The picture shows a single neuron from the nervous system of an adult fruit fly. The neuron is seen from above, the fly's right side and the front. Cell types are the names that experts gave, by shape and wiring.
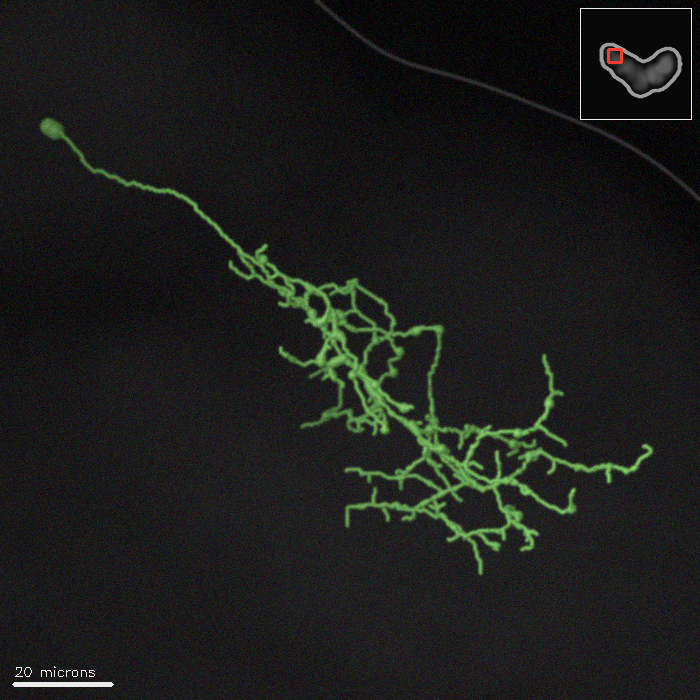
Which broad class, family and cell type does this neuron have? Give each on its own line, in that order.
nerve-cord intrinsic neuron
hemilineage 20A.22A
IN20A.22A086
